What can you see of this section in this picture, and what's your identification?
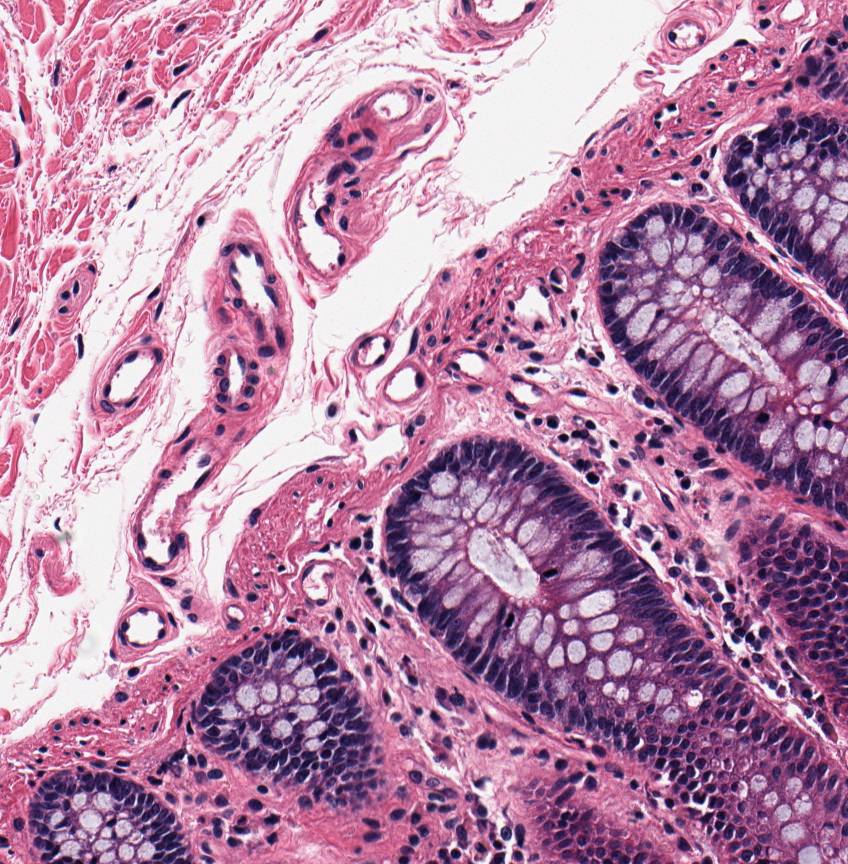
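Glandular mucosa fills the lower right half; loose connective tissue with vessels lies upper left. Numerous goblet cells with pale, rounded mucin vacuoles line the crypts. Dark, elongated crypt nuclei sit at the basal edge. Deep pink smooth muscle bundles occupy the top-left corner. This is transverse colon.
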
